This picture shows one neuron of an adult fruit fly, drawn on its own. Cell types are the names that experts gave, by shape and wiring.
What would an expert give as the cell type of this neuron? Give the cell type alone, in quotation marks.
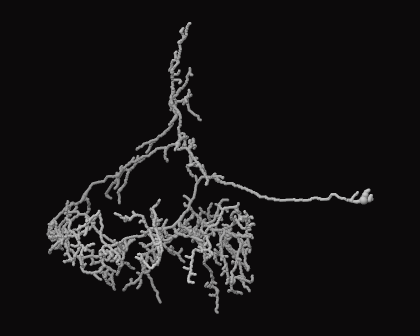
"PVLP131"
